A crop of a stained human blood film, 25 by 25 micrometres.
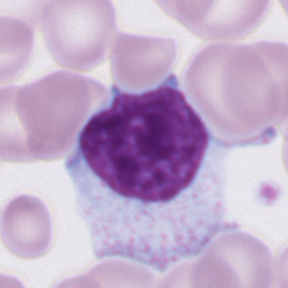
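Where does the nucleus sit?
Toward the top, with most of the cytoplasm below; it is about 10 micrometres across.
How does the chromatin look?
Dark purple and coarsely clumped.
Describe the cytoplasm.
Plentiful, very pale grey-blue, with fine pink-red granules scattered through it.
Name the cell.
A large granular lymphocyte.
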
